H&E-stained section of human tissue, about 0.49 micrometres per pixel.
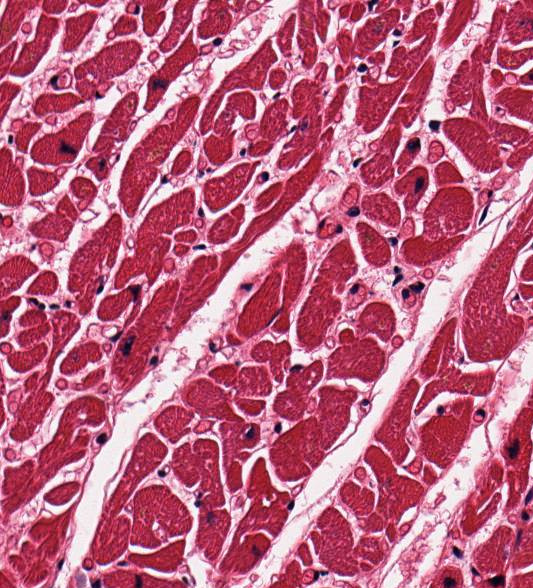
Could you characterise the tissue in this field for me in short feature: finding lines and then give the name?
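Bundles: separated by pale clefts running diagonally, lower left to upper right
Outlines: irregular, branching, some joining neighbours
Nuclei: central where seen
Cytoplasm: deep red, eosinophilic
Name: left ventricle of the heart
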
